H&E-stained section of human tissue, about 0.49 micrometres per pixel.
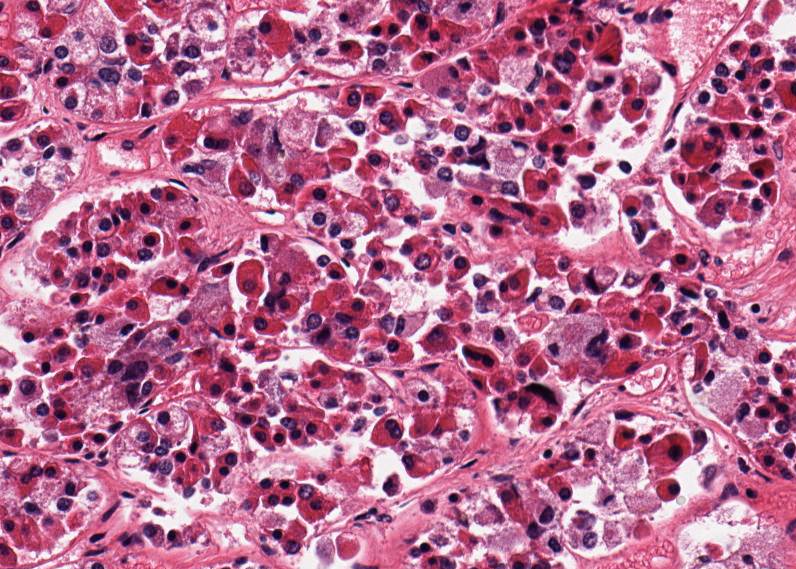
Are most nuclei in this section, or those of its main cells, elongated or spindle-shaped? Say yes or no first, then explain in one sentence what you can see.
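No. Most cells have a single small, round, dark nucleus.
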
